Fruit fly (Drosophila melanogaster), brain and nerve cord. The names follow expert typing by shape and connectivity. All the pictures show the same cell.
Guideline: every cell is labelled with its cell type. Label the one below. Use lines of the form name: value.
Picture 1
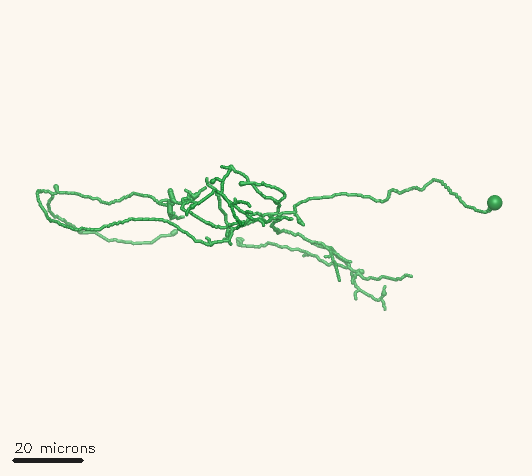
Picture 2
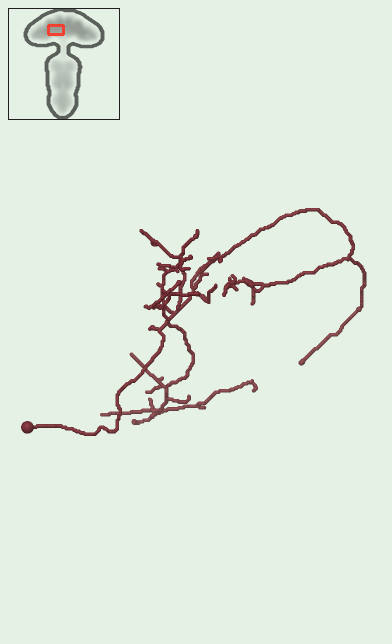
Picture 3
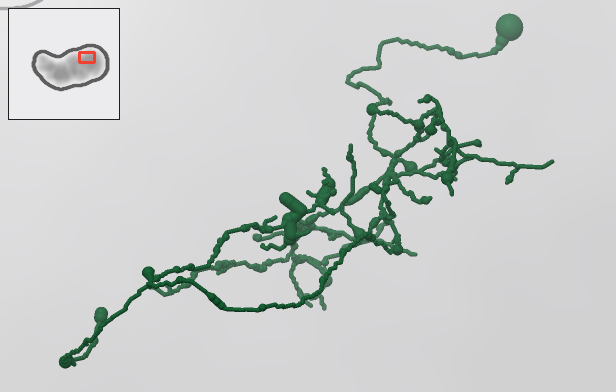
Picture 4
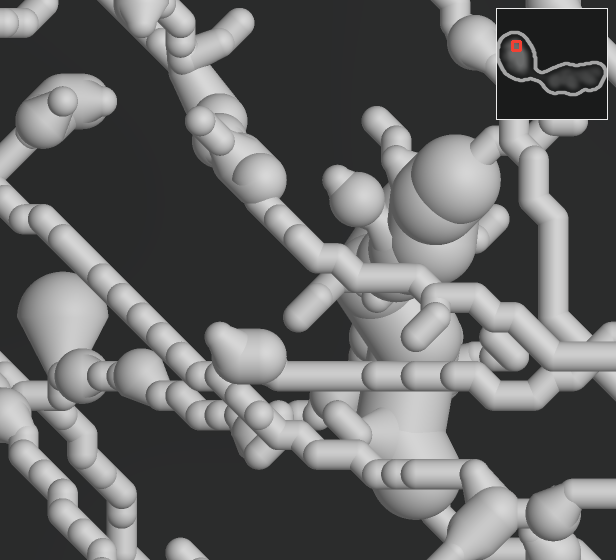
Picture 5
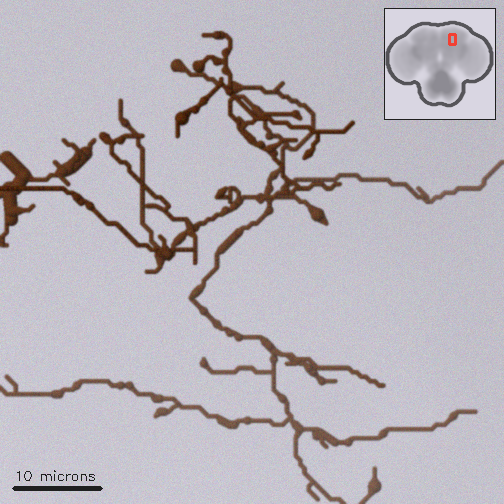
cell type: CB2931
